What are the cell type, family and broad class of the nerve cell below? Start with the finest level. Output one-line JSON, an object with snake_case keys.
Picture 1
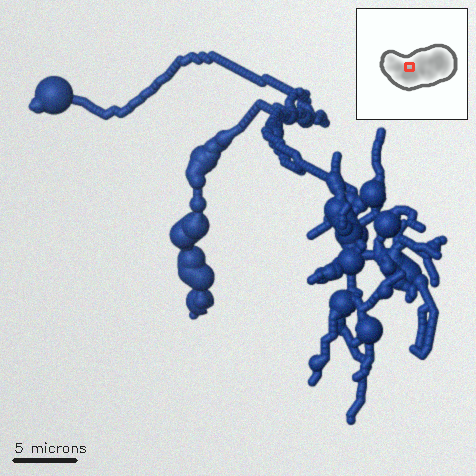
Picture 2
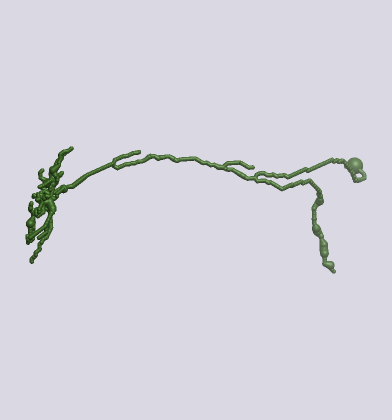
{"cell_type": "T4c", "family": "T", "broad_class": "optic-lobe intrinsic neuron"}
